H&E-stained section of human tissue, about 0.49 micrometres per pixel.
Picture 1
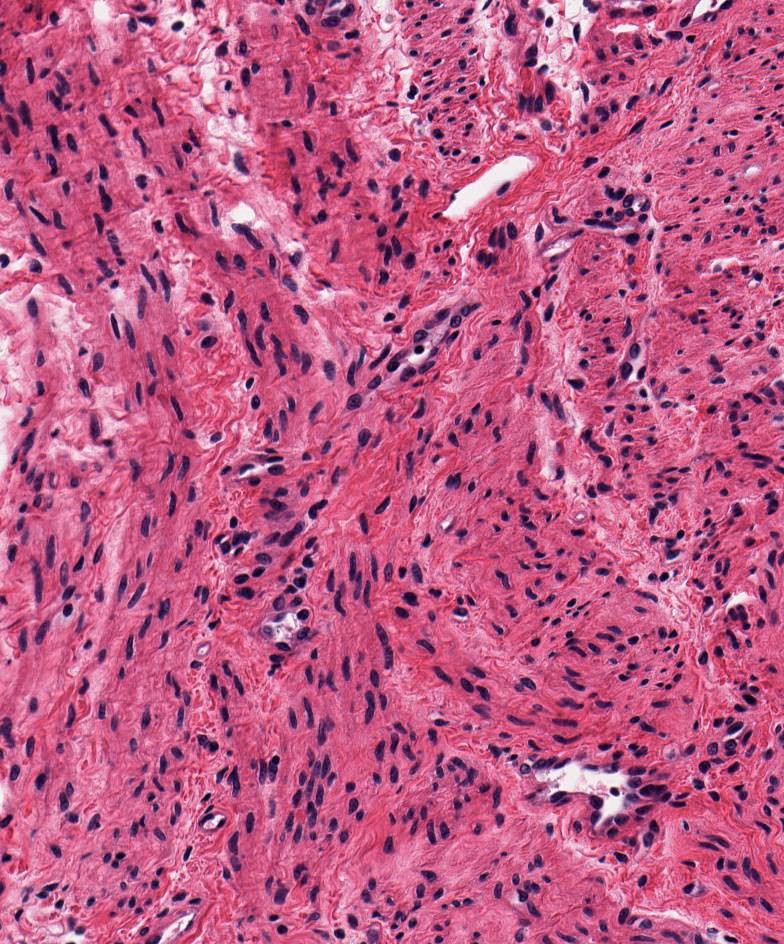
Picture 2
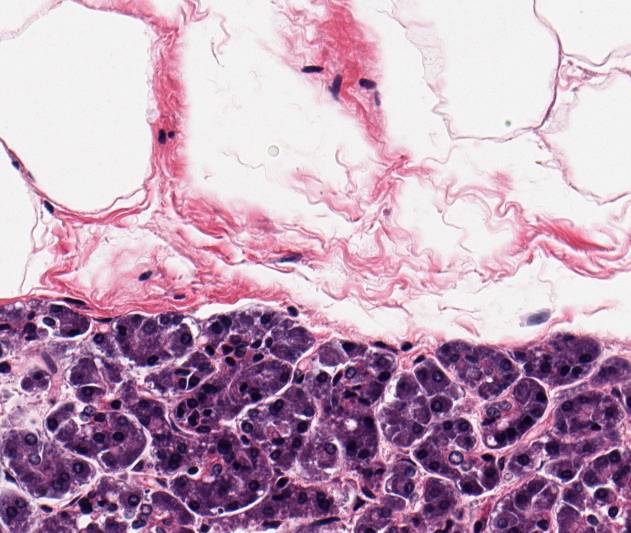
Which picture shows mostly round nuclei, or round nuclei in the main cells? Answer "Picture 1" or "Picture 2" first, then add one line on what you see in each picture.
Picture 2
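What picture 1 shows: Most nuclei are dark-staining and elongated.
What picture 2 shows: The glandular cells have round nuclei.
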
